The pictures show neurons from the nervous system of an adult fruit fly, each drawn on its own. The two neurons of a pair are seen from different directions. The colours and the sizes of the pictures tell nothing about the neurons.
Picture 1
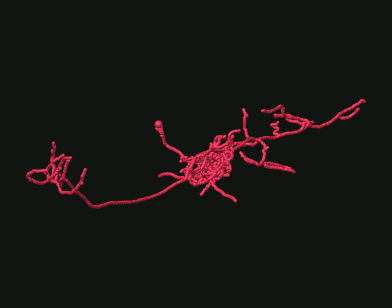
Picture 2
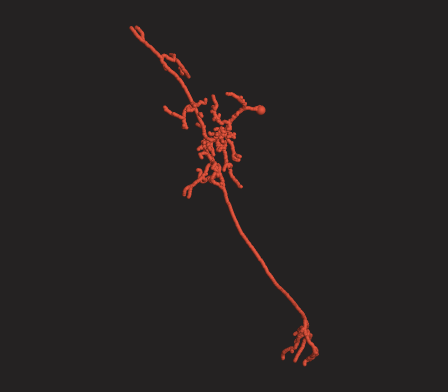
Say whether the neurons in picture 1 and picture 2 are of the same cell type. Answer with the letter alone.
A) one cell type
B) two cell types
A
